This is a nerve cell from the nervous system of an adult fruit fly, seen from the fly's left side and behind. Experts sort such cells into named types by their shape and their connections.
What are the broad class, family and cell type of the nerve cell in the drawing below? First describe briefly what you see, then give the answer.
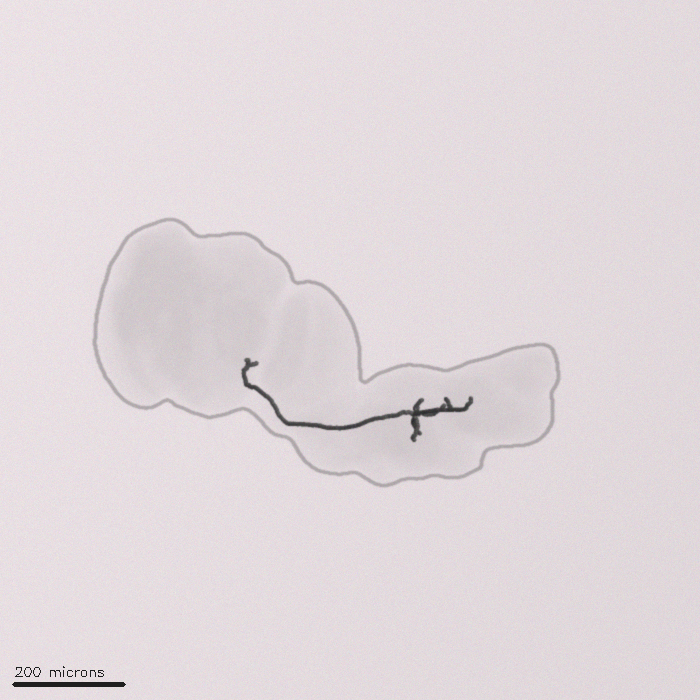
The drawing shows no cell body. From left to right in the picture it spans about 400 microns. This is a sensory neuron ascending to the brain. The name of its family is class mechanosensory proprioceptive. The cell type is SApp13.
